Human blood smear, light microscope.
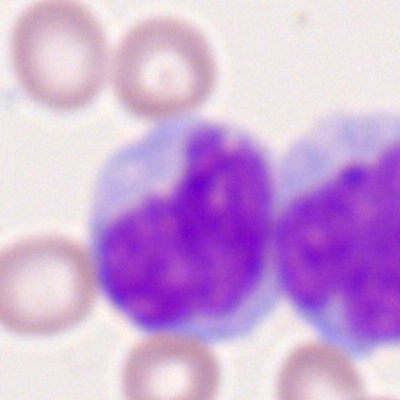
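Monocyte, the central cell of the smear. Notice how the nucleus fills most of the cell, leaving a rim of cytoplasm that is widest on the left side. That cytoplasm is a pale greyish blue. Look closely at the chromatin: it is finely mottled, without large dark clumps. The outline of the cell is roughly round.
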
